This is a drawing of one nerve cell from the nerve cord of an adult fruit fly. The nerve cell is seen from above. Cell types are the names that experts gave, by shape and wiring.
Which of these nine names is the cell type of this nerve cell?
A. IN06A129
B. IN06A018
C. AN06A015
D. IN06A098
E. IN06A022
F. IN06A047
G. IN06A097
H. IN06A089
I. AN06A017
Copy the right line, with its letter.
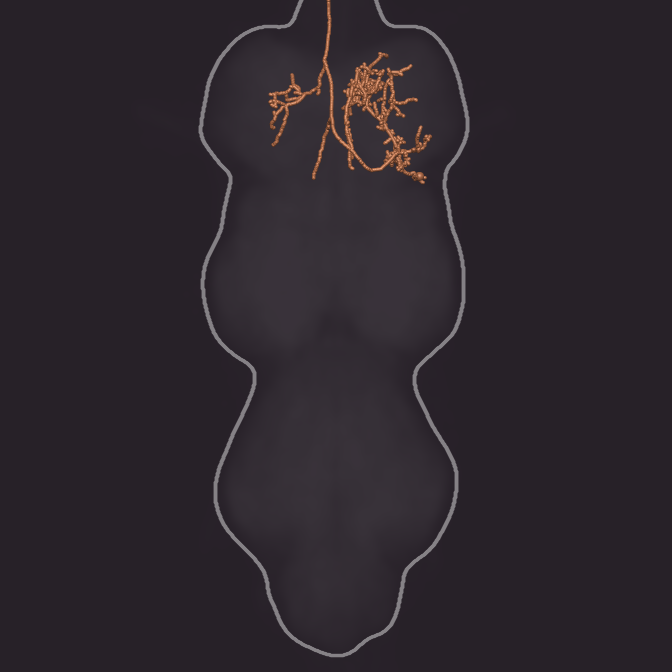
C. AN06A015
